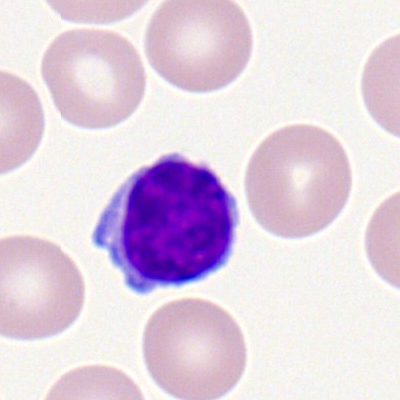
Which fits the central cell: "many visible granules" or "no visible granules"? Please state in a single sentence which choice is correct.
No visible granules are present in the cytoplasm of the cell.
